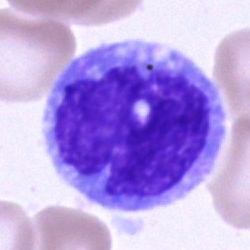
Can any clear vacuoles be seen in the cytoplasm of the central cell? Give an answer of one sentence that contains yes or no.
Yes, the cytoplasm of this cell holds one or more clear vacuoles.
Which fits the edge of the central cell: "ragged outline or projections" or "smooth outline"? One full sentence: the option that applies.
Smooth rather than rough is the outline of this cell.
